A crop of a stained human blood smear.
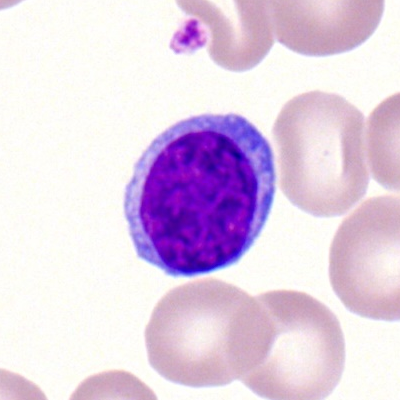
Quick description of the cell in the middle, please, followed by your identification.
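I see a smooth, oval outline, and most of the cell is taken up by the nucleus. Its chromatin looks dark purple and coarsely clumped, with only a narrow rim of cytoplasm around it. So this is a lymphocyte.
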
